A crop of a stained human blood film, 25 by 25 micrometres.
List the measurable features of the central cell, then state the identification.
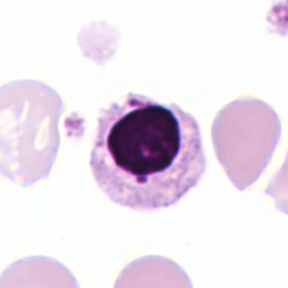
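Measuring about 10 micrometres across, the cell has its nucleus toward the top, where it fills about 40% of the cell's area. Dense chromatin stains dark purple throughout the nucleus. A small dark dot sits at the lower edge of the nucleus. The cytoplasm is pale pinkish-lilac with a fine granular texture. The cell is a normoblast.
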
